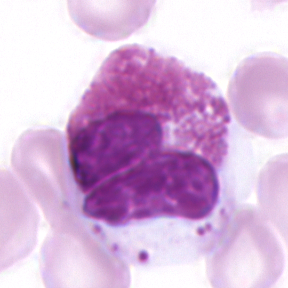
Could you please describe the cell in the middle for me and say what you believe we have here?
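See how the nucleus is two big lobes that partly overlap, sitting in the lower half of the cell? Those lobes stain a dense, dark purple. Below the nucleus the cytoplasm is pale, with hardly any granules. So that one's an eosinophil.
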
